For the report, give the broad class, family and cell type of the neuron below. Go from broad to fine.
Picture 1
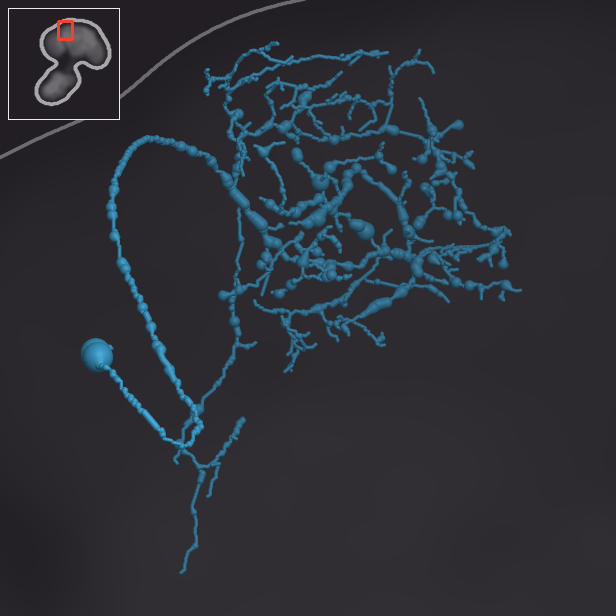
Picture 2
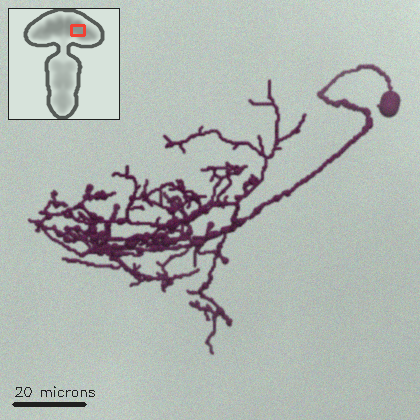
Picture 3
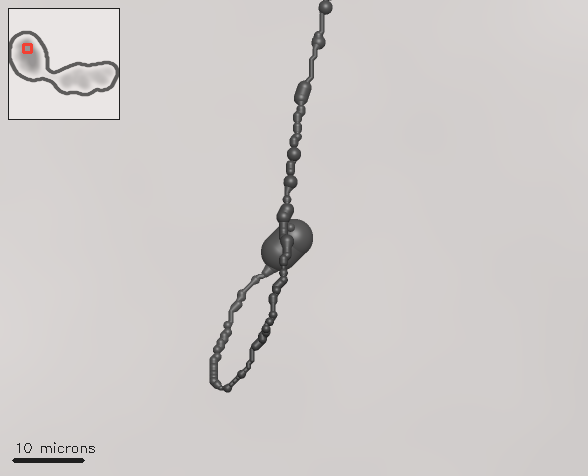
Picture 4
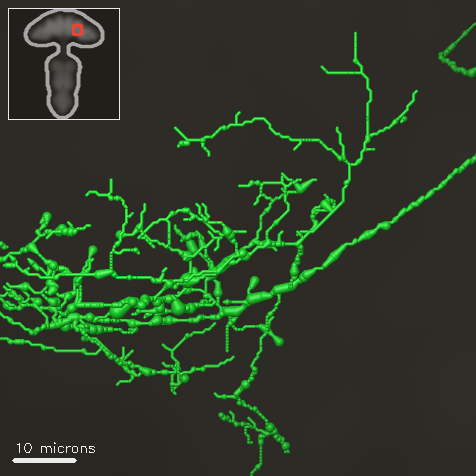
central-brain intrinsic neuron; hemilineage SLPav2; SLP001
